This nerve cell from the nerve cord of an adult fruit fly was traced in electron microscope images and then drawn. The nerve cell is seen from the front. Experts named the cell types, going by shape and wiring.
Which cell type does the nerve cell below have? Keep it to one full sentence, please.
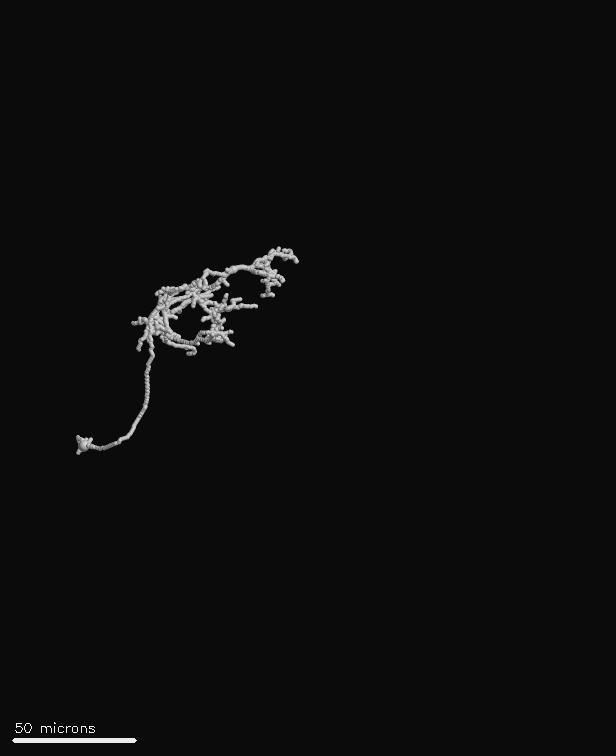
This nerve cell is a cell of type IN03B080.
